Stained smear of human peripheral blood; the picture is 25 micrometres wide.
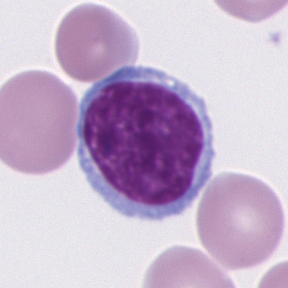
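Typical lymphocyte. Roughly round in outline, the cell has an oval nucleus whose border is smooth and lacks any indentation. No granules appear in its cytoplasm, and the outer edge of that cytoplasm is finely ragged rather than smooth.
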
